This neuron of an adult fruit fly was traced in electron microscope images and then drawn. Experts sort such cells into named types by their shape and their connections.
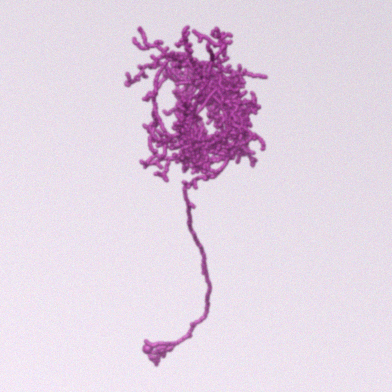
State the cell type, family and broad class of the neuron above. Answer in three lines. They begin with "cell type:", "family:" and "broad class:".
cell type: IN12A012
family: hemilineage 12A
broad class: nerve-cord intrinsic neuron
